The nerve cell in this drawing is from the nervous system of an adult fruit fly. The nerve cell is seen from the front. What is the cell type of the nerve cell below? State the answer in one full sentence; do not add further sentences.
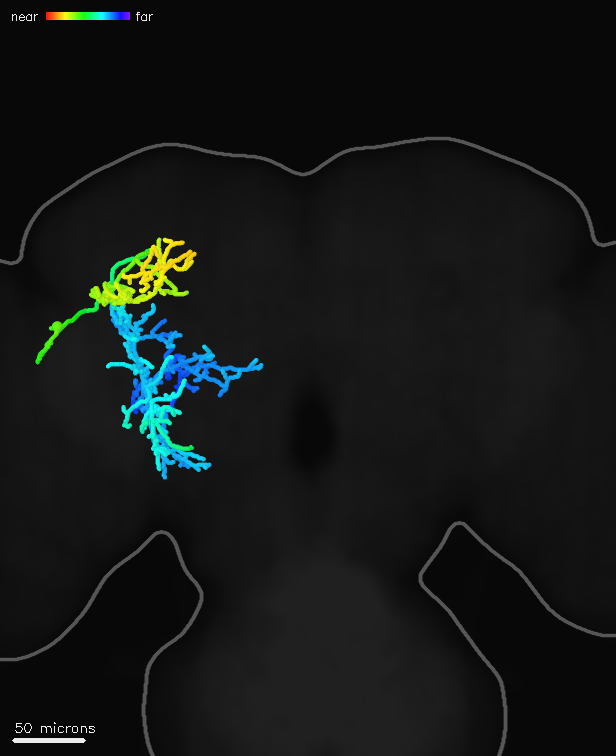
This nerve cell is an instance of the cell type AOTU065.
